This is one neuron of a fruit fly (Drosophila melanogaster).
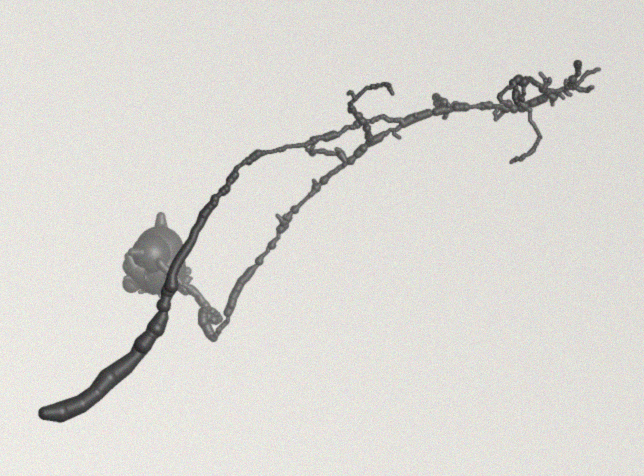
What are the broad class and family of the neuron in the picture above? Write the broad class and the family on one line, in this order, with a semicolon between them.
motor neuron of the nerve cord; hemilineage 16B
